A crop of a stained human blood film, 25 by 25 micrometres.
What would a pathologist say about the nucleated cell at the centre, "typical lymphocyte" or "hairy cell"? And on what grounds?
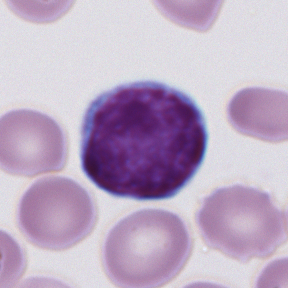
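This is a typical lymphocyte. The deciding point is the amount of cytoplasm: it forms only a thin rim around the nucleus, and the nucleus fills about 80% of the cell's area.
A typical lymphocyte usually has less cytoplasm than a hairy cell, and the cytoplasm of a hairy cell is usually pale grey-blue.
Here the cytoplasm is pale blue, and its rim is widest on the left side of the cell. The cell measures about 11 micrometres across, the round nucleus about 10 micrometres, and the chromatin is dense and coarsely clumped.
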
